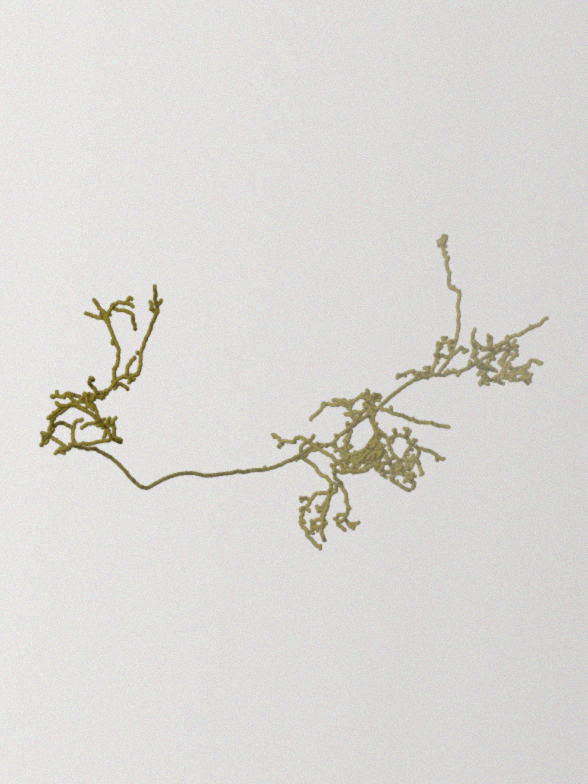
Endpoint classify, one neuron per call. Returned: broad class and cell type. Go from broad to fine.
ascending neuron; ANXXX057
